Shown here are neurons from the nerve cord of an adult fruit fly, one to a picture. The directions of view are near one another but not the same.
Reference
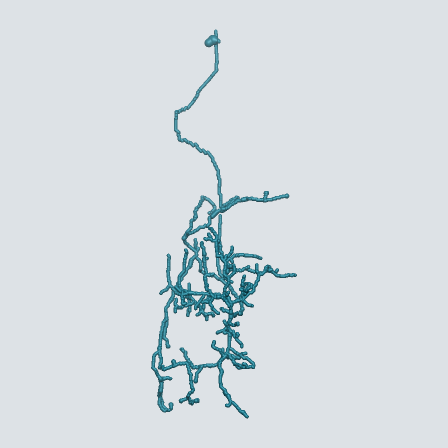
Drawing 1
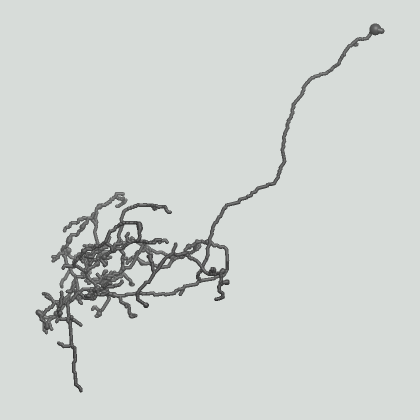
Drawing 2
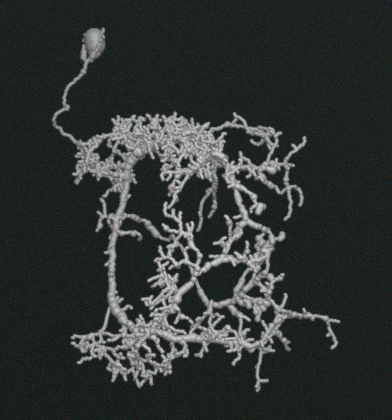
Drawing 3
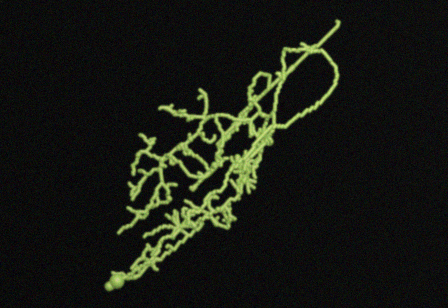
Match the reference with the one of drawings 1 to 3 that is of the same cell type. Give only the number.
1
